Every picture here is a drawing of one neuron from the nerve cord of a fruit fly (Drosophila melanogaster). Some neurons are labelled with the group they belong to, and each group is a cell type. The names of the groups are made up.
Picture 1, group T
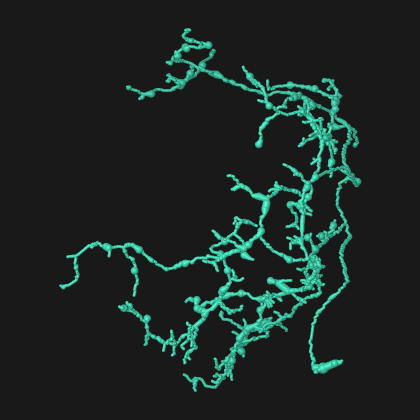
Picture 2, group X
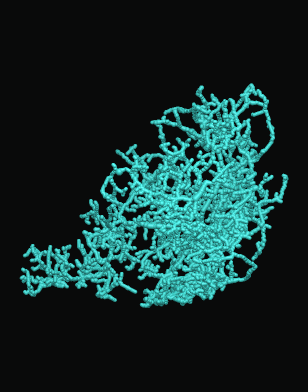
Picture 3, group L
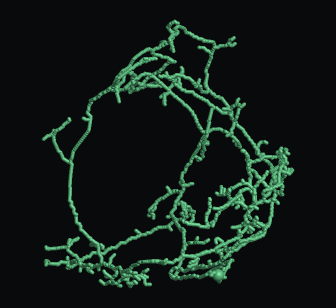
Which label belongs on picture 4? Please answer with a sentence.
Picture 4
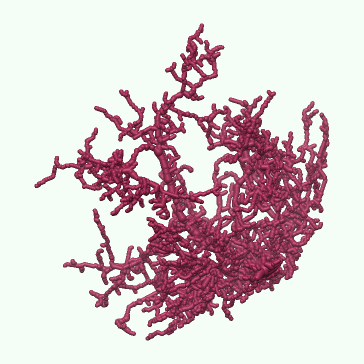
It belongs to group X.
